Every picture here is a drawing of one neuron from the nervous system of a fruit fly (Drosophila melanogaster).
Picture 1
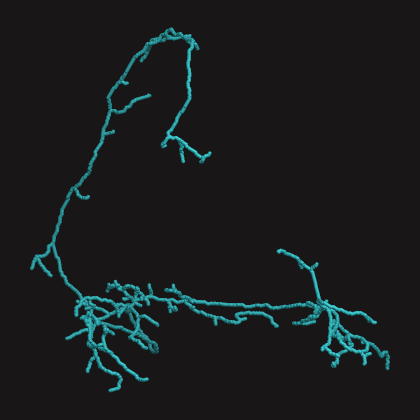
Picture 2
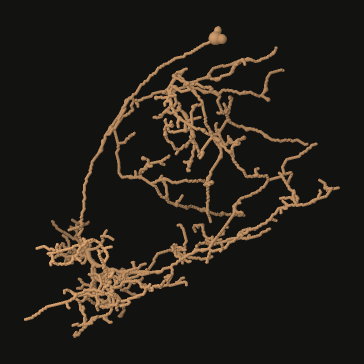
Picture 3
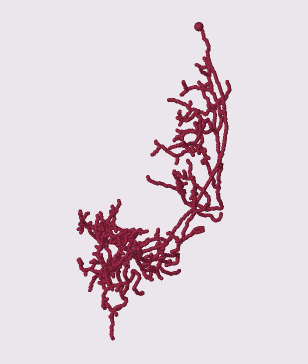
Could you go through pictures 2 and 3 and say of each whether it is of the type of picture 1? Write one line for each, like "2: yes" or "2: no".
2: no
3: no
